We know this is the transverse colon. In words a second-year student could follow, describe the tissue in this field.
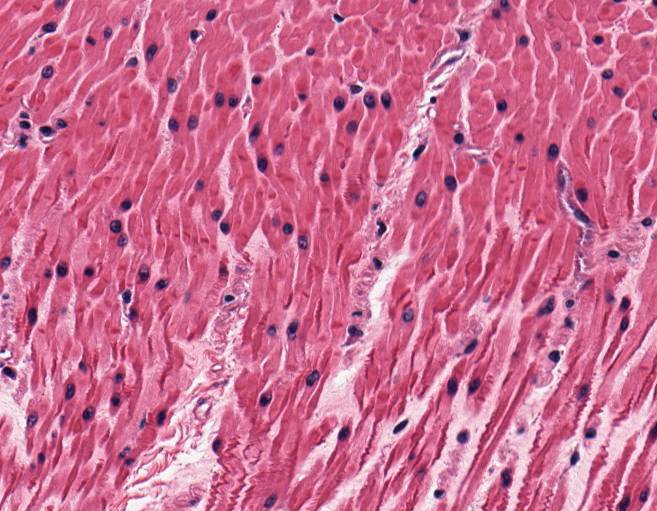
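Whole field: muscle fibres; no other tissue occupies sizeable area. Fibres branch and join neighbours, forming a connected network, not separate parallel strands. Narrow pale clefts between fibre groups hold wisps of loose connective tissue and a few small elongated nuclei. No fat cells.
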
